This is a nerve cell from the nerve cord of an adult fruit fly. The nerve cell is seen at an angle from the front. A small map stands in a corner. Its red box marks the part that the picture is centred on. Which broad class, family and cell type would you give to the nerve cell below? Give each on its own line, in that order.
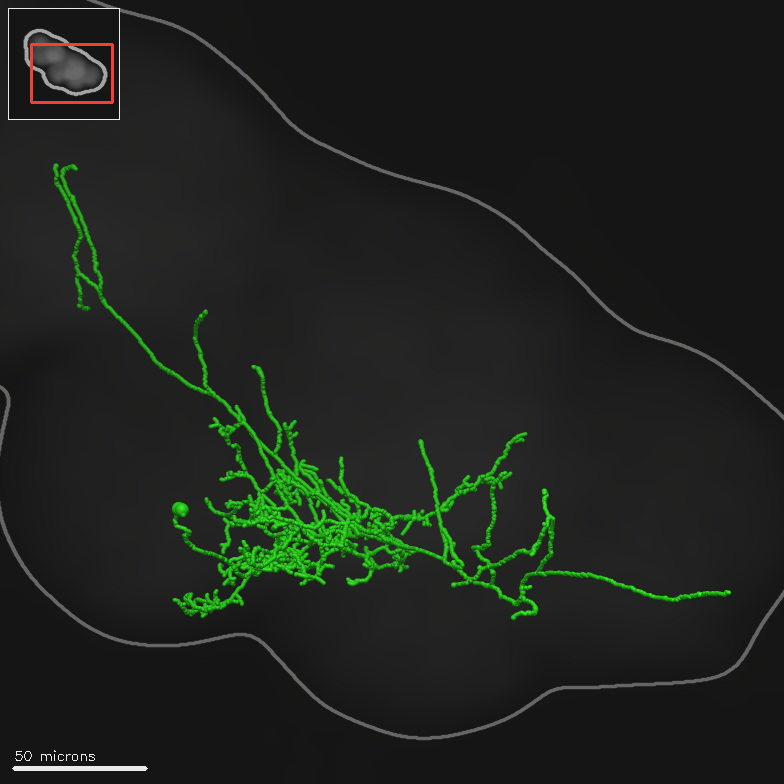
ascending neuron
hemilineage 09B
AN09B035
